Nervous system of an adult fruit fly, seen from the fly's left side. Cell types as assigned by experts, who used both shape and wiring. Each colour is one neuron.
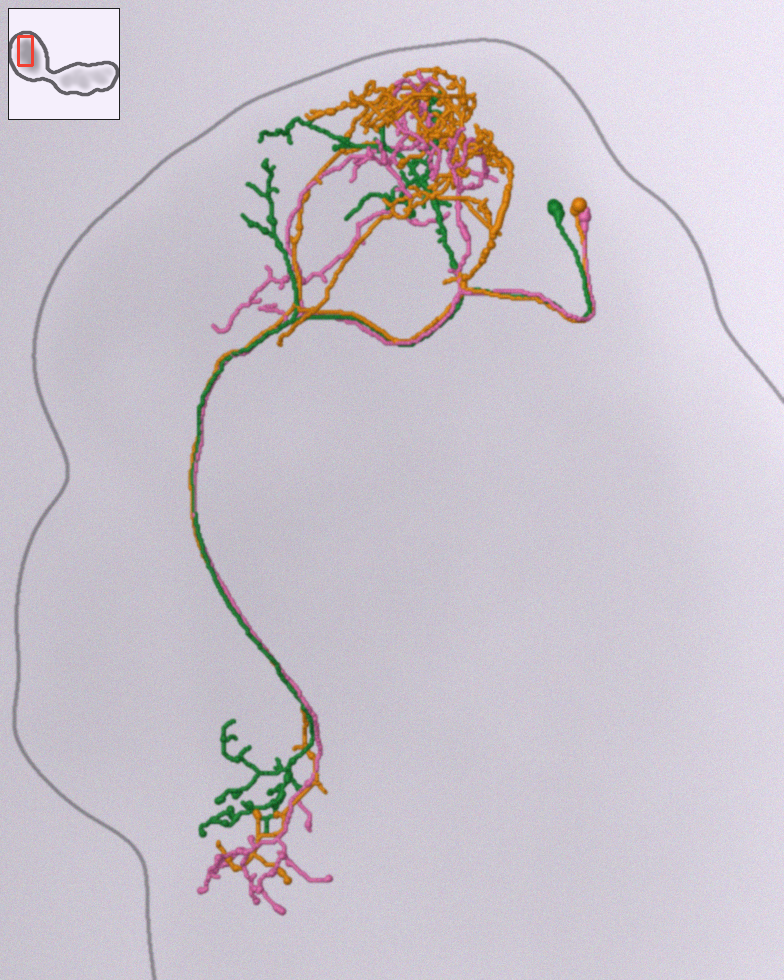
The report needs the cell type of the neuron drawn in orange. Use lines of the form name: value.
cell type: SMP483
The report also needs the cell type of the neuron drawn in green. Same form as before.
cell type: CB1379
